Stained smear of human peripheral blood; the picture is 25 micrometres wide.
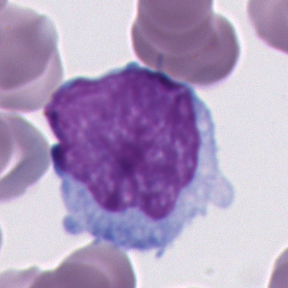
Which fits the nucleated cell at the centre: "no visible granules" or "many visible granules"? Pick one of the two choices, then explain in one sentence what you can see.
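No visible granules. No distinct granules stand out in the cytoplasm.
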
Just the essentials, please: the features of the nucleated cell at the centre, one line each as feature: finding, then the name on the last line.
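Chromatin: finely lacy, many small pale spots, no coarse dark clumps
Nucleus: about 14 micrometres across, filling most of the cell
Cytoplasm: a modest rim, pale greyish blue
Border: ragged, with small rounded blebs along the lower and right edges
Name: myeloblast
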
